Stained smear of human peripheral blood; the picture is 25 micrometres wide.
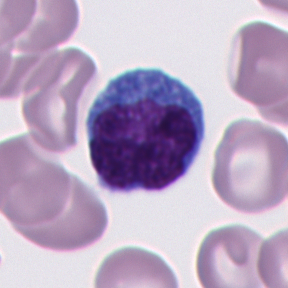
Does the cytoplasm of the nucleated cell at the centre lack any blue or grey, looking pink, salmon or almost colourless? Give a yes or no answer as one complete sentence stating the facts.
No, the cytoplasm of this cell is deep, dark or strong blue.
